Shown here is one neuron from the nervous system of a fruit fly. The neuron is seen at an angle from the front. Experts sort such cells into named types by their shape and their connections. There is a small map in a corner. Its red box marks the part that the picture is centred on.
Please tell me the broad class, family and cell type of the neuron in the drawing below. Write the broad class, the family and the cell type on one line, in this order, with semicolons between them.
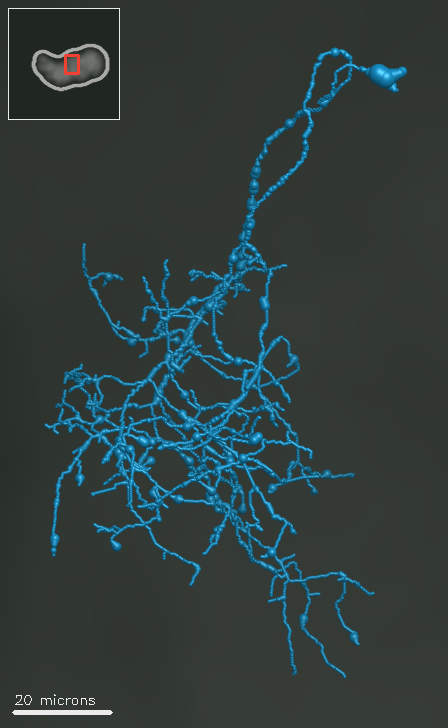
central-brain intrinsic neuron; hemilineage VLPd&p1_dorsal; CB3959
